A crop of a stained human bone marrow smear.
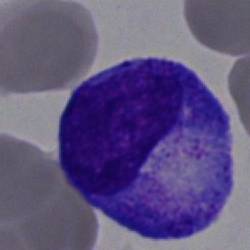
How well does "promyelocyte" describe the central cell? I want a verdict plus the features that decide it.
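Outline smooth, no surface projections. Nucleus toward the upper left; chromatin dark purple. Cytoplasm blue, paler beside the nucleus than at the cell edge; no clear vacuoles.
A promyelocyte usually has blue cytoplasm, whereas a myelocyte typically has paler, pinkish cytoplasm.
The blue cytoplasm speaks for promyelocyte and against myelocyte. Verdict: promyelocyte fits.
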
